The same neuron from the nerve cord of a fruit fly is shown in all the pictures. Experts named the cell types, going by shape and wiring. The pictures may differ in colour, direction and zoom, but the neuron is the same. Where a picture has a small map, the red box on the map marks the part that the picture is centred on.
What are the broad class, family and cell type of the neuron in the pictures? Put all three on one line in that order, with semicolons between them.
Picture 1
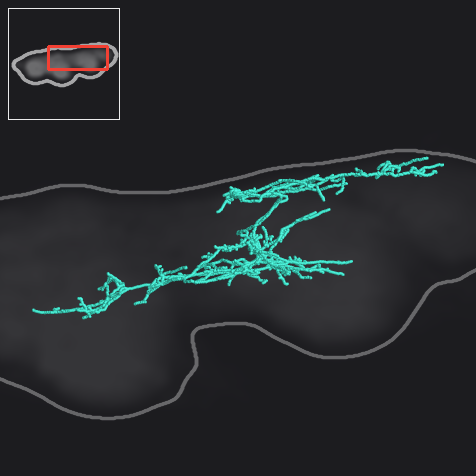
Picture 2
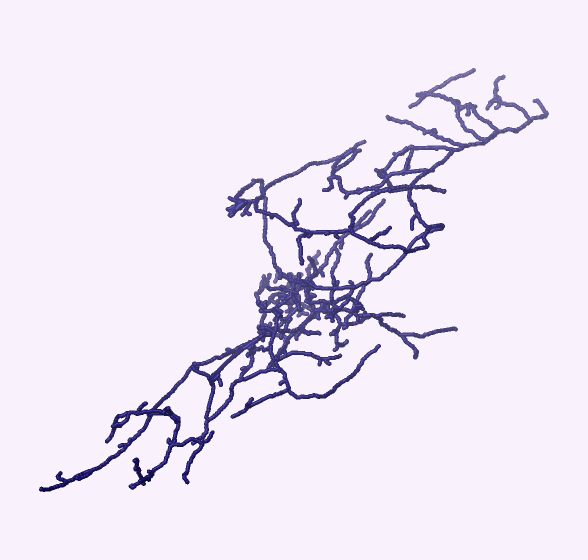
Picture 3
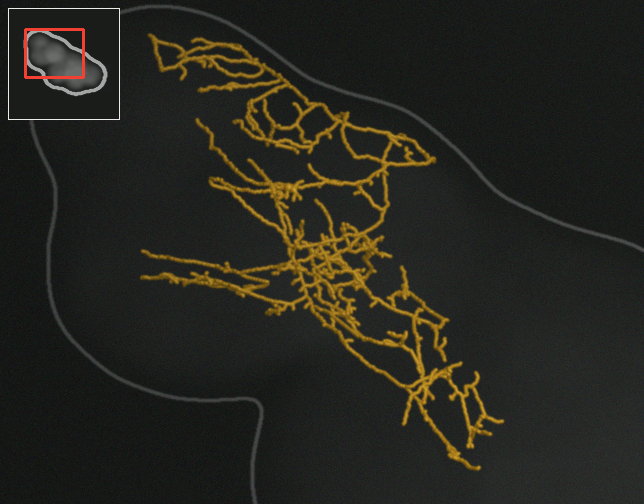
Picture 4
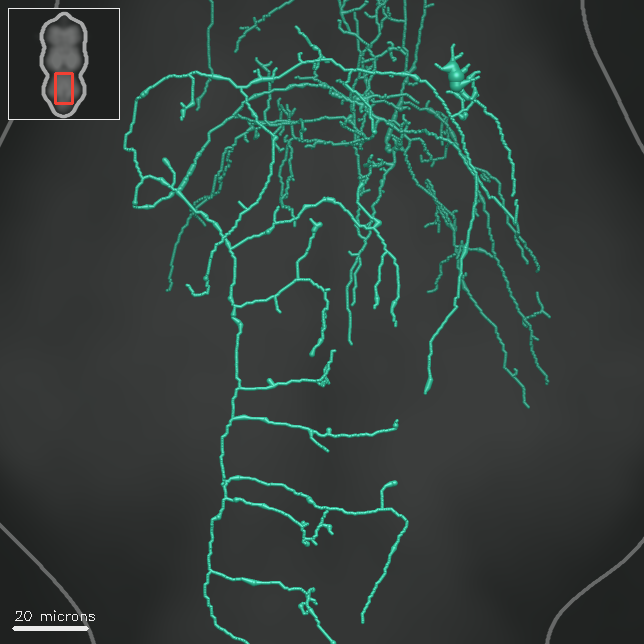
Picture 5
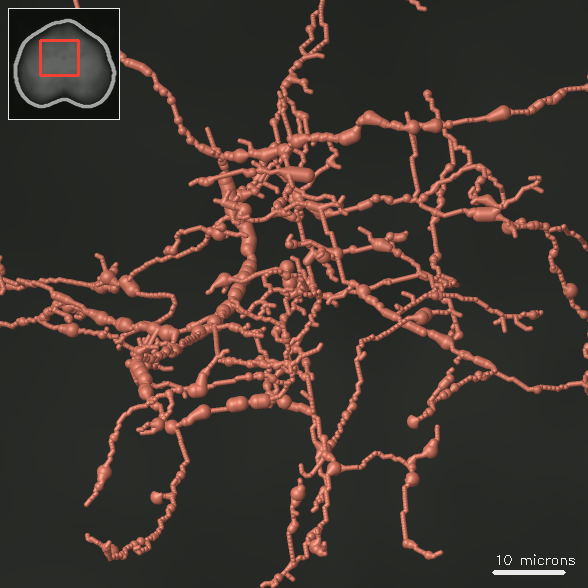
nerve-cord intrinsic neuron; hemilineage 19B; IN19B050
